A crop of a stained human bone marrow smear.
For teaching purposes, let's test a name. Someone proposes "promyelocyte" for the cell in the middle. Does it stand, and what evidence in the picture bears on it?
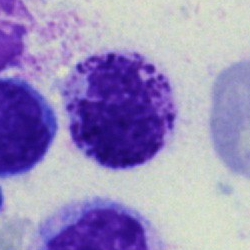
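Hmm, a round outline here, and the cell touches none of its neighbours. Granules cover the nucleus so its outline can't be traced, and they reach the edge, making the margin bumpy. A patch in the upper left is paler and less granular.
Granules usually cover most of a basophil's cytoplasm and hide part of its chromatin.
So far, that fits basophil.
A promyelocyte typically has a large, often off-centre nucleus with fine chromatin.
None of that can be seen here, so it's a basophil, not a promyelocyte.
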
